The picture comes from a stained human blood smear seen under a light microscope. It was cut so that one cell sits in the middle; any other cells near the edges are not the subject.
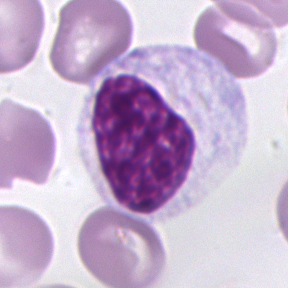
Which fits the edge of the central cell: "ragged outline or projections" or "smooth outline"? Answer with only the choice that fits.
Smooth outline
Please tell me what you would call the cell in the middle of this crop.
metamyelocyte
